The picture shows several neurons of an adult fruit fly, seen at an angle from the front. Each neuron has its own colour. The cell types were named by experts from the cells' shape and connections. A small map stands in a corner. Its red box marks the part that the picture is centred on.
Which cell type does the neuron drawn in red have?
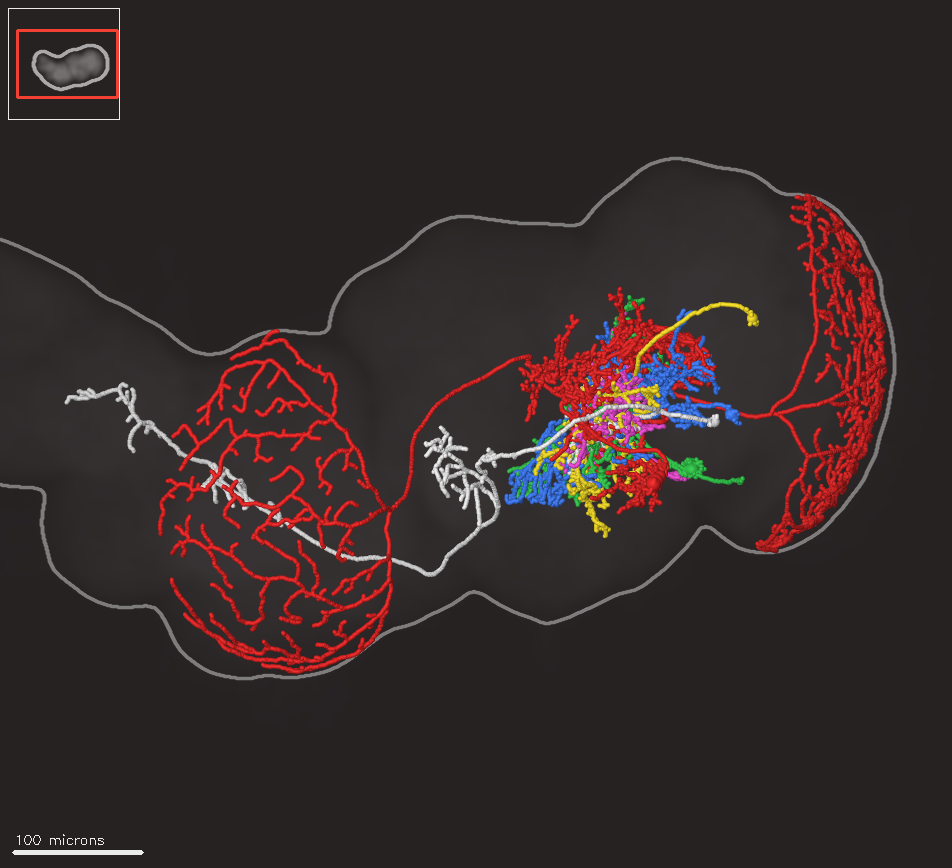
MeVCMe1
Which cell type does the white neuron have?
DNb02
